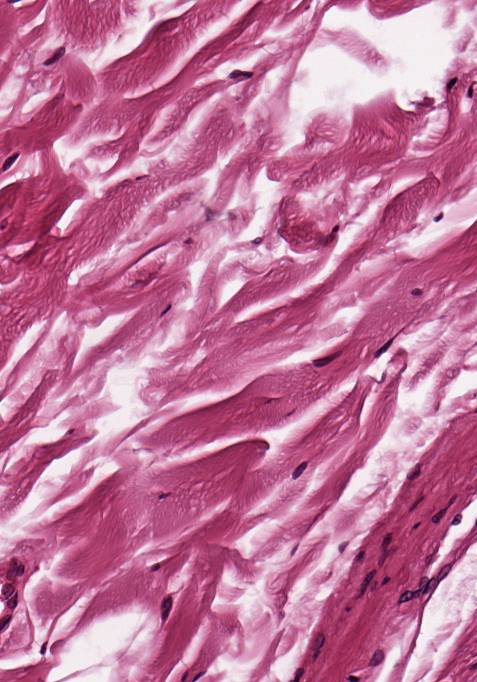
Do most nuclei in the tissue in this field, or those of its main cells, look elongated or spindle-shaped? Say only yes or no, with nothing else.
Yes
